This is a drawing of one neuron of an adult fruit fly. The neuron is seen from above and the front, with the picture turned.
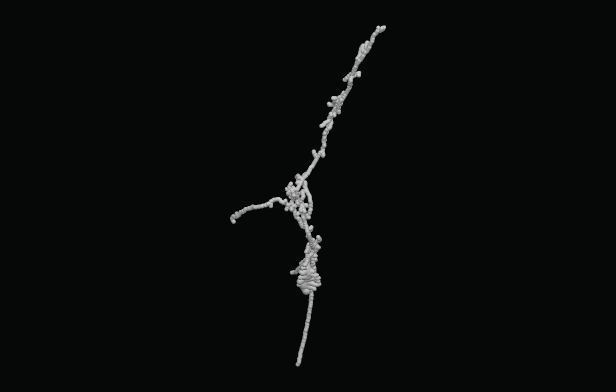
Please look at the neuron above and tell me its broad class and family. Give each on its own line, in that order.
motor neuron of the nerve cord
MNad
